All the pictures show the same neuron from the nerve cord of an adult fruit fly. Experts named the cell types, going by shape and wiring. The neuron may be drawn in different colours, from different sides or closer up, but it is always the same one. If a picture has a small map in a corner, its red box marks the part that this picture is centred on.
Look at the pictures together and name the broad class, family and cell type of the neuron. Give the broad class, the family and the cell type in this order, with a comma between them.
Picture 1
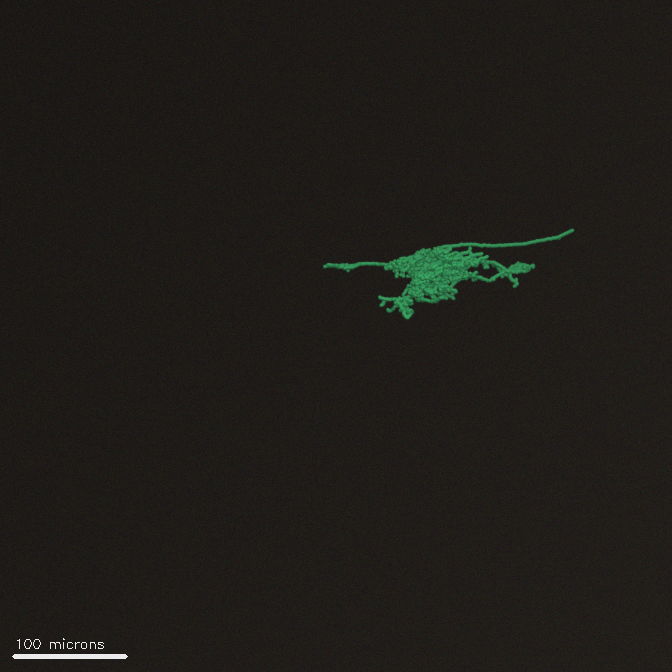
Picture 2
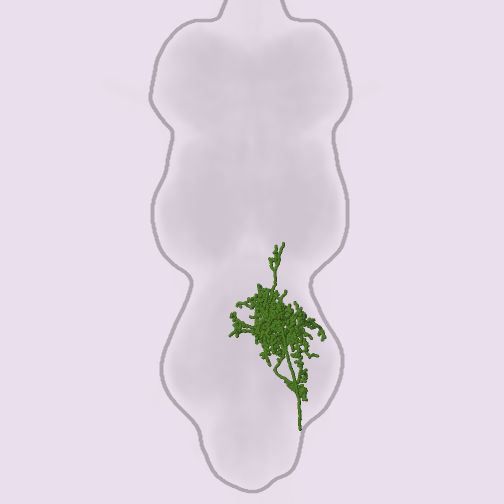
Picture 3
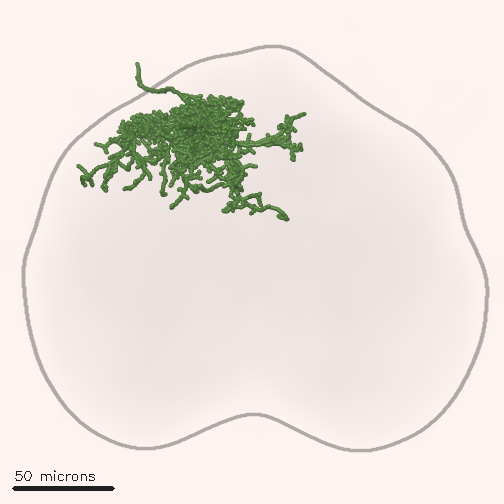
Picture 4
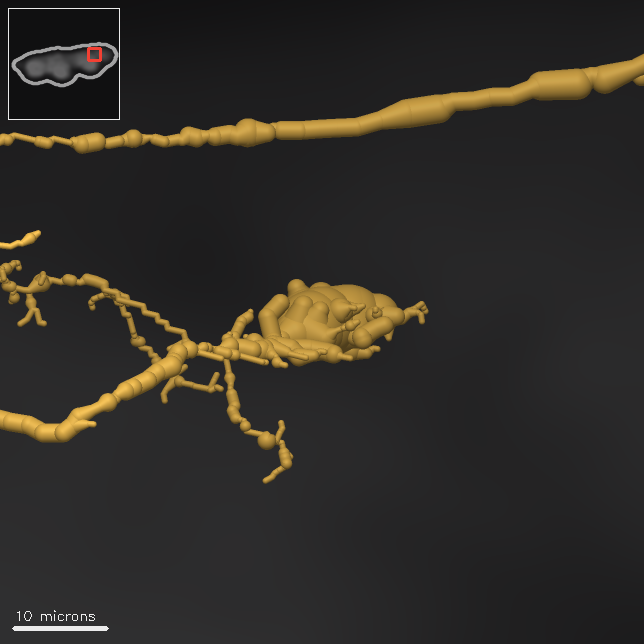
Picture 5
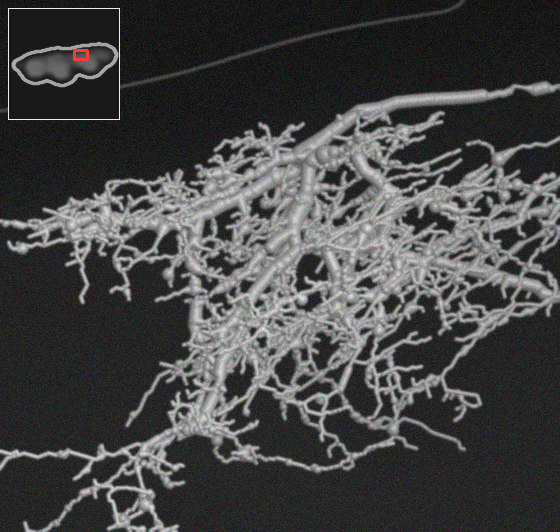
motor neuron of the nerve cord, hemilineage 03B, MNad34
